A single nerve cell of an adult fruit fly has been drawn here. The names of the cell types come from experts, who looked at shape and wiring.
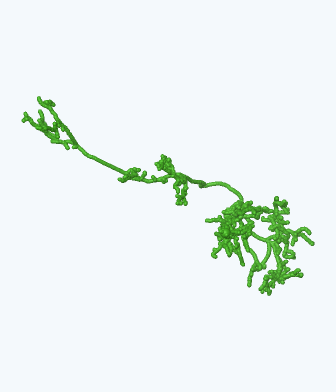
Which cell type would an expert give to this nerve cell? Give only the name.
IN12A011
